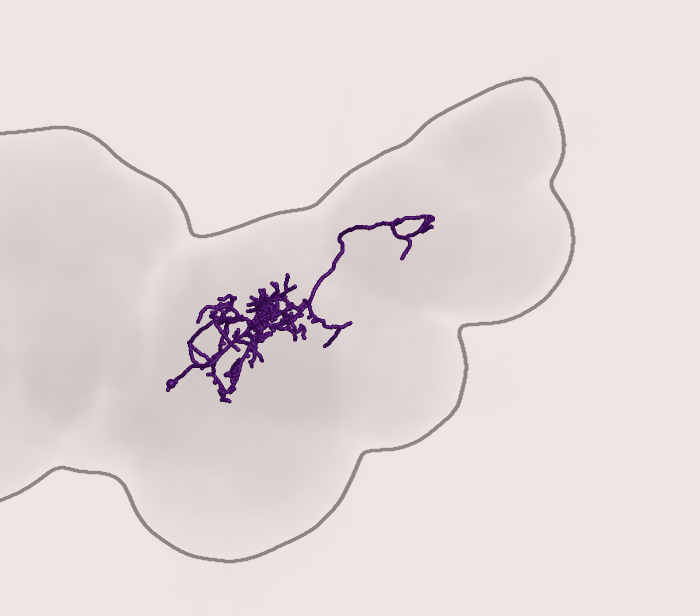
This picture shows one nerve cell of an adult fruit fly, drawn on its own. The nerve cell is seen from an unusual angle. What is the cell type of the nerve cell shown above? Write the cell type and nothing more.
IN08B083_b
